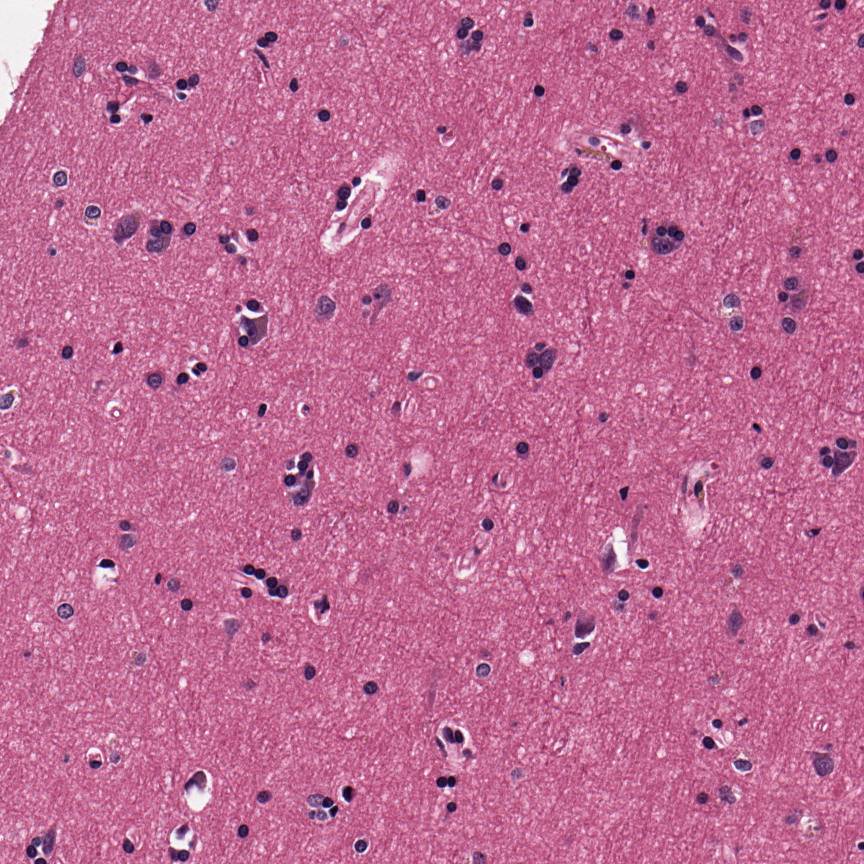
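Cerebral cortex. Small, round, dark-staining glial nuclei with little visible cytoplasm are most numerous, spread evenly. Several neuronal cell bodies are closely ringed by two to five small dark nuclei, as seen right of centre near the top and mid-field. Small thin-walled vessels, like the elongated one near top centre, lie in clear spaces in the neuropil.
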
